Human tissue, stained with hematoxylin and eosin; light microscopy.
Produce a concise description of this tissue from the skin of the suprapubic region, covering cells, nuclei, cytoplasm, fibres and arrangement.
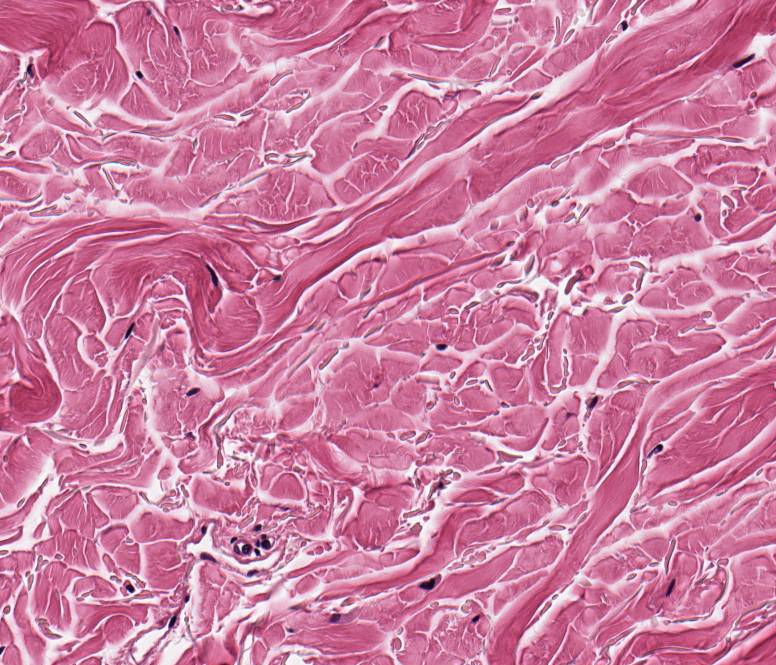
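Transversely cut fibres: angular, polygonal outlines. Nuclei sparse against abundant fibre cytoplasm; small, dark, at fibre edges rather than central. Lower left: small cluster of dark round nuclei.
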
